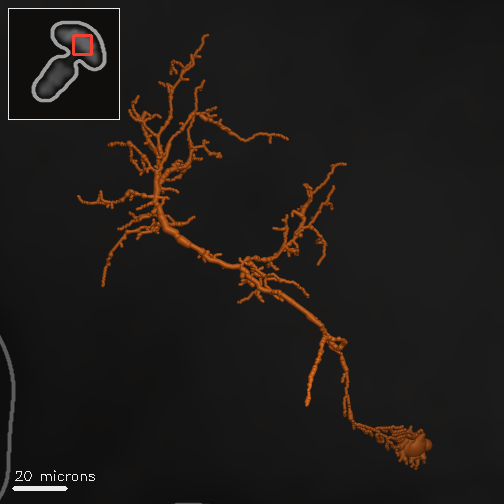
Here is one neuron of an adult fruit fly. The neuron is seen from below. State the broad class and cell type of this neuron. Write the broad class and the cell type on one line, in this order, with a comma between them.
motor neuron of the brain, MN6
